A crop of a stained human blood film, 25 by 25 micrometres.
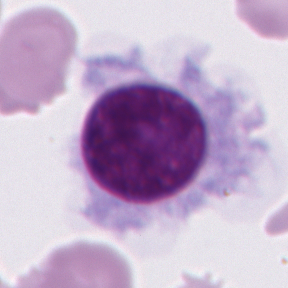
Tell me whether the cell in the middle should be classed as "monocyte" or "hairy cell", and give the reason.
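This is a hairy cell. What settles it is the edge, which is ragged, with many fine hair-like projections all the way around. Beyond that, the nucleus is round, about 11 micrometres across, and its chromatin stains dark purple throughout. The cytoplasm is pale greyish blue, with no distinct granules.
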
